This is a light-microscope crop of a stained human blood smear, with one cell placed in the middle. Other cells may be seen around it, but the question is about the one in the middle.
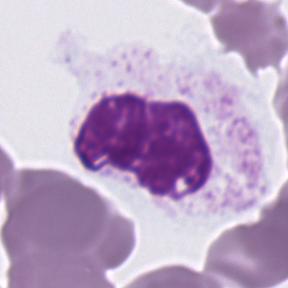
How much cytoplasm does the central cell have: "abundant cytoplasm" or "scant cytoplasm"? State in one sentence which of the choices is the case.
What surrounds the nucleus is plentiful cytoplasm.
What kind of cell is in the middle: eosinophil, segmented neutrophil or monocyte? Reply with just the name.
segmented neutrophil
